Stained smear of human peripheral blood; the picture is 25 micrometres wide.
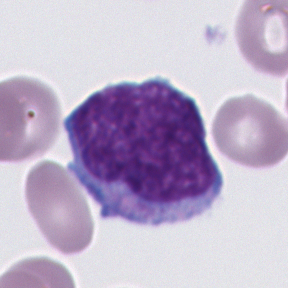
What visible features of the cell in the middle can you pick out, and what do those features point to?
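The central cell has a nucleus that forms a single unlobed mass, with no nucleoli visible. Its cytoplasm is pale blue and shows no distinct coarse granules. This cell is an atypical promyelocyte.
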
